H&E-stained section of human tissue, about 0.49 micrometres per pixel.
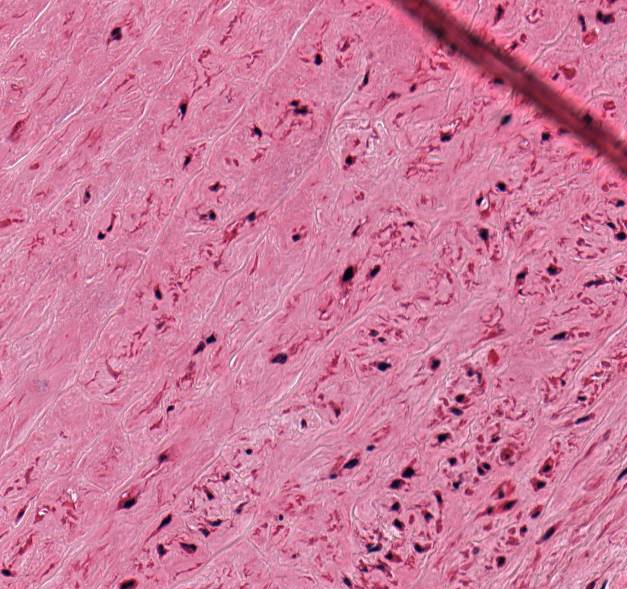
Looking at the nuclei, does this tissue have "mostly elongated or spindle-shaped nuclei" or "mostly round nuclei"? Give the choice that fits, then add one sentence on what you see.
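Mostly elongated or spindle-shaped nuclei. The nuclei are small, dark and mostly elongated or wavy.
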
